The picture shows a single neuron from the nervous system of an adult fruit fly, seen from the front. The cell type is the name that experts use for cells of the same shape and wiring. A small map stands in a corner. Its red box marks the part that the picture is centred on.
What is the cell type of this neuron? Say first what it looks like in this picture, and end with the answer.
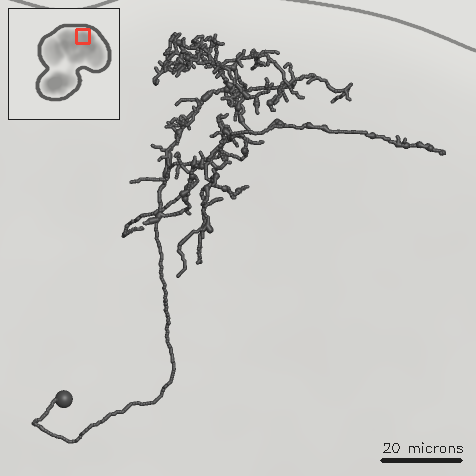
The cell body can be seen at the lower left of the picture. By the scale bar it is about 110 microns wide in this view. The picture shows dozens of branch ends. This is a central-brain intrinsic neuron. It is of cell type SMP408_d.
